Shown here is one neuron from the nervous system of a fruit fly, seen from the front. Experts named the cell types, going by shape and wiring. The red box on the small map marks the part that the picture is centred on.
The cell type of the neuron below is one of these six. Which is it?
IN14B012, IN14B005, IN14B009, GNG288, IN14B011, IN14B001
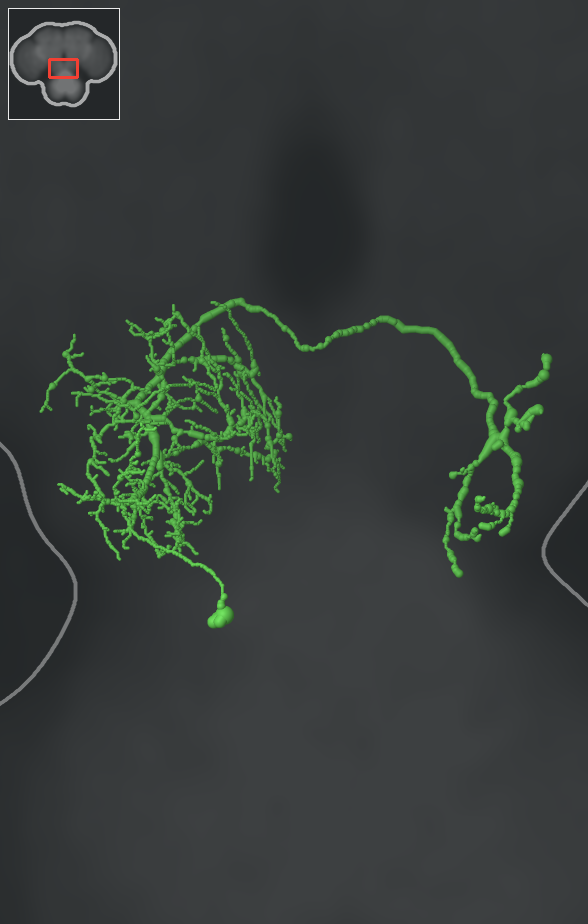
GNG288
